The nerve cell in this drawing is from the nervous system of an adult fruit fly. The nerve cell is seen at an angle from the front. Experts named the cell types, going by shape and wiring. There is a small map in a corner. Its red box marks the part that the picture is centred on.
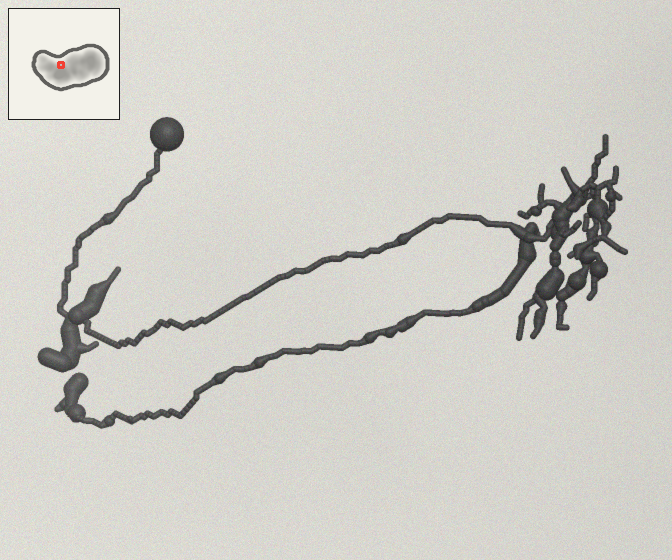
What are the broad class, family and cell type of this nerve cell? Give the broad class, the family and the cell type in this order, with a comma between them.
optic-lobe intrinsic neuron, T, T5d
